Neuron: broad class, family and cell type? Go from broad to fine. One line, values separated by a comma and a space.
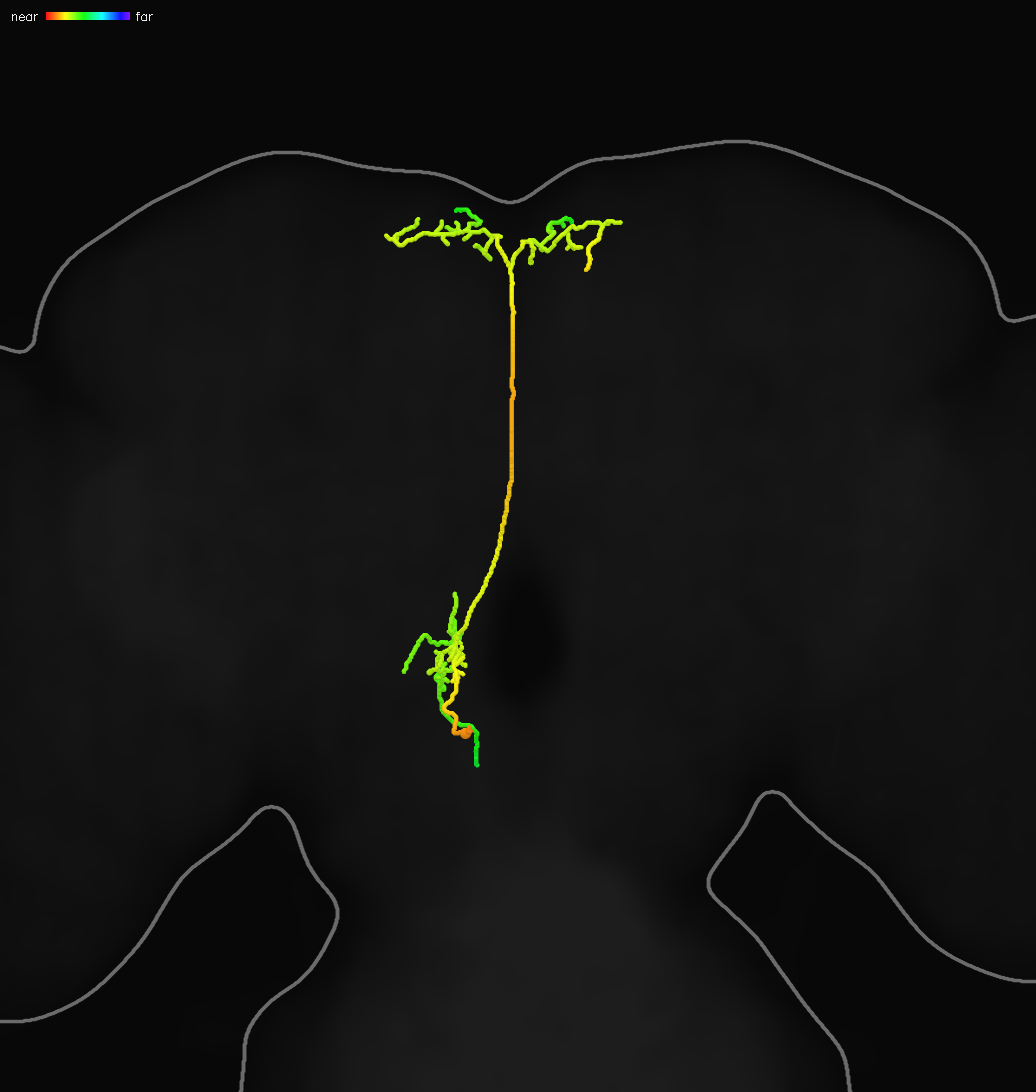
central-brain intrinsic neuron, hemilineage FLAa3, FLA002m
